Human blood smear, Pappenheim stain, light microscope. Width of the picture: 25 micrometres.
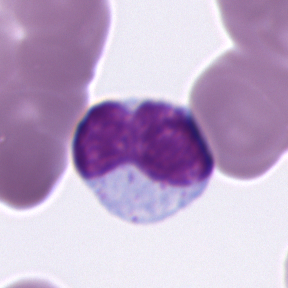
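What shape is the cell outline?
Smooth and roughly round, about 13 by 11 micrometres.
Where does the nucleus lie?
Toward the top, measuring about 12 by 7 micrometres and filling about 60% of the cell's area.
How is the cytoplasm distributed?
It is pale blue-grey, forming a broad crescent below the nucleus and a thin rim above, with a few fine purple granules.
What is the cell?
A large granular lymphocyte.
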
